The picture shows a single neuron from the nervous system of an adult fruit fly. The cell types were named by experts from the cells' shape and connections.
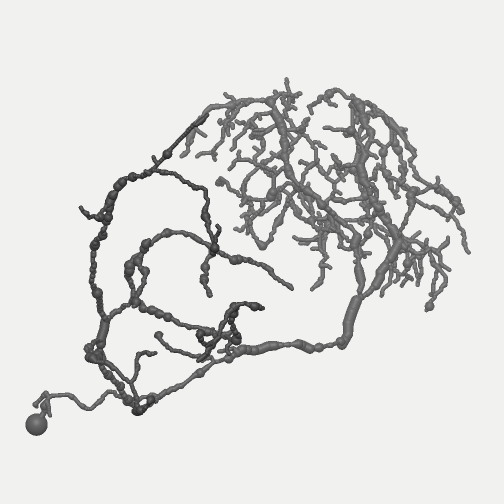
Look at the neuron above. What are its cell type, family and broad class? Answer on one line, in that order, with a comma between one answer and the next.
LC39a, hemilineage VPNp&v1_ventral, visual projection neuron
